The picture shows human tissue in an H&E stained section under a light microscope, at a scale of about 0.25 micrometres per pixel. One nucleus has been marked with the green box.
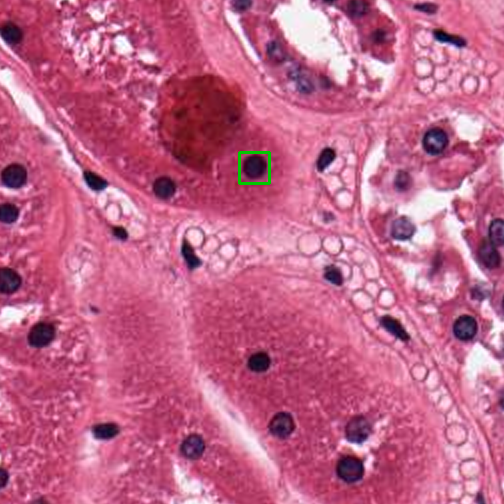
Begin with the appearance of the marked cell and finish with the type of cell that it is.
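The nucleus is round, with a smooth, sharply drawn edge. The nucleus is evenly dark throughout, with no inner detail showing. The cell lies just below and to the right of a large, rounded, dark reddish-brown mass inside the same tubule. It is a proximal tubule cell.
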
